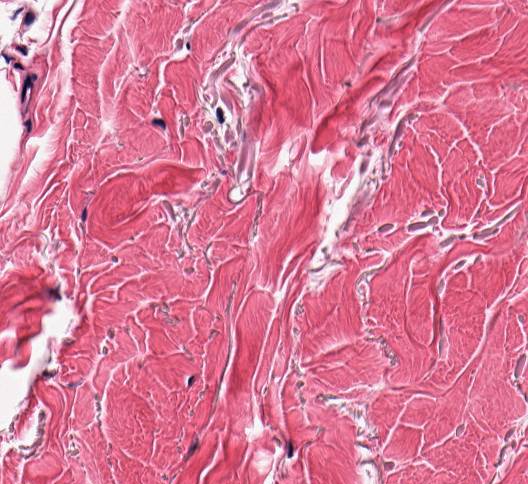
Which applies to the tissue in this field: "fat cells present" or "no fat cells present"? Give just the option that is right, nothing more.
No fat cells present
